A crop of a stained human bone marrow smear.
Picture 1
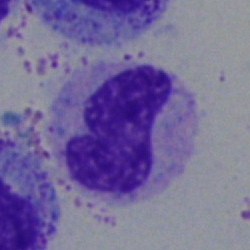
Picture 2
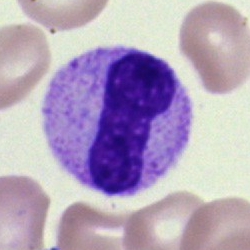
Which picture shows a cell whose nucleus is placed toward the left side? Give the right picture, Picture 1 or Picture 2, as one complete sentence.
In picture 1, the nucleus of the cell lies toward the left.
